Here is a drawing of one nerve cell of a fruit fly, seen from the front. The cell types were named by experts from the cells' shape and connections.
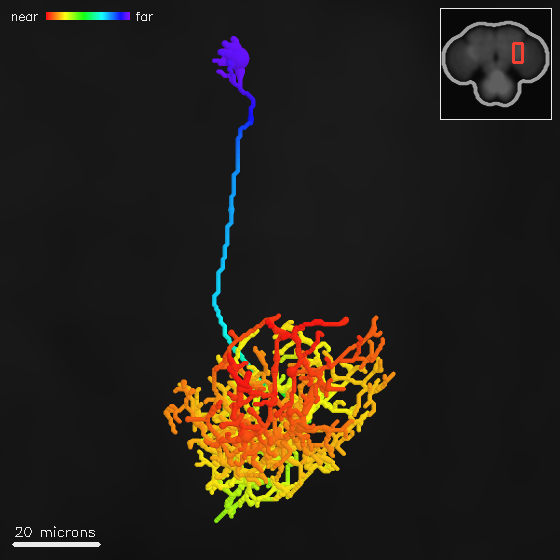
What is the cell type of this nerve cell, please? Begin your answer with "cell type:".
cell type: AVLP548_g1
